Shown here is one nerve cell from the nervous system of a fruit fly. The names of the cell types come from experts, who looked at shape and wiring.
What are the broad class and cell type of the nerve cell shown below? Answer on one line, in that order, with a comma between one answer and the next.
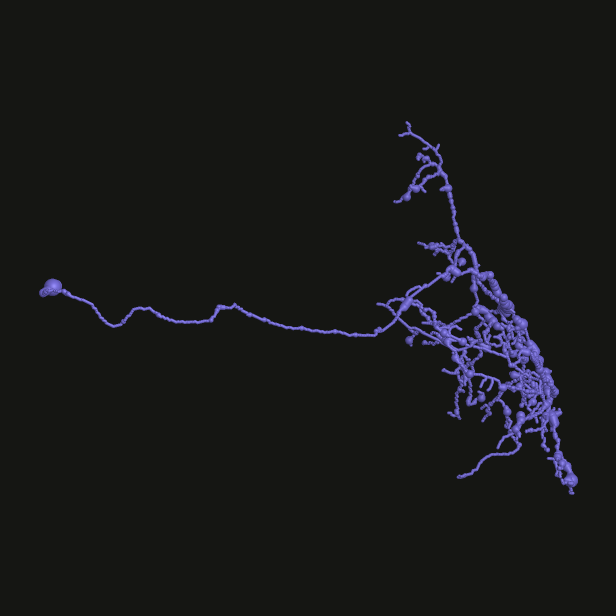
central-brain intrinsic neuron, PLP261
